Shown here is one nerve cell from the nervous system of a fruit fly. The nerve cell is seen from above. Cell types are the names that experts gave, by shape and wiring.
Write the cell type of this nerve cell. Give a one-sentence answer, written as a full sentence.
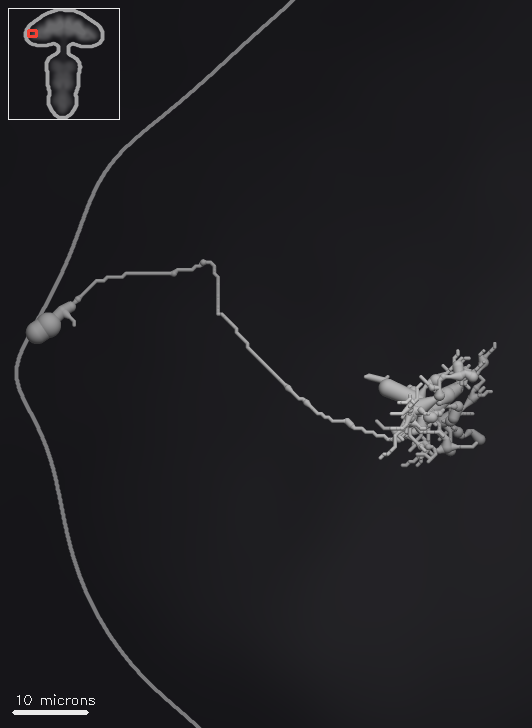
Included in the cell type Dm8a is this nerve cell.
